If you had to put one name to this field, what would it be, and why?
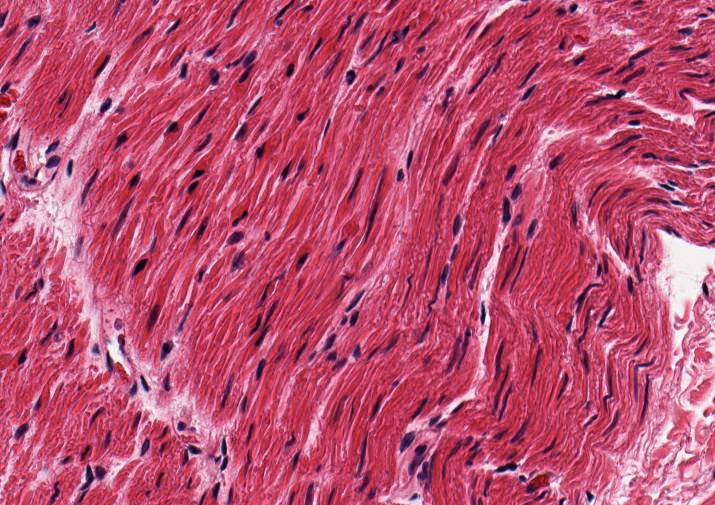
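The field is mainly smooth muscle. On the nuclei: dark, elongated, spindle-shaped, lying lengthwise along the fibres.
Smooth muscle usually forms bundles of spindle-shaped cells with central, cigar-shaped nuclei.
On the stroma, thin strands of pale, loose connective tissue part the fibre bundles, most visibly in the left half. On the course, fibres and nuclei turn curved and wavy towards the right. Lastly, a small vessel with red blood cells sits at the left edge.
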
